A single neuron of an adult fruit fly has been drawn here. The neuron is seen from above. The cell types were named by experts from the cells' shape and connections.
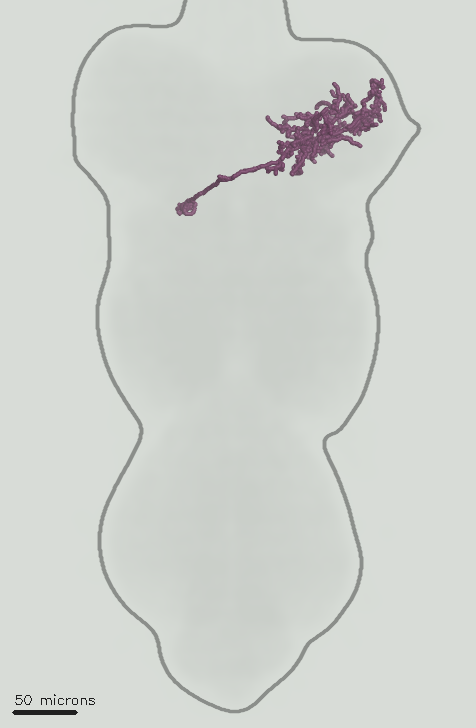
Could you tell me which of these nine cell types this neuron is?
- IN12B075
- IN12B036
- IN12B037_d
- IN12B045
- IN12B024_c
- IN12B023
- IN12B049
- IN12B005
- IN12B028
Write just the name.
IN12B024_c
